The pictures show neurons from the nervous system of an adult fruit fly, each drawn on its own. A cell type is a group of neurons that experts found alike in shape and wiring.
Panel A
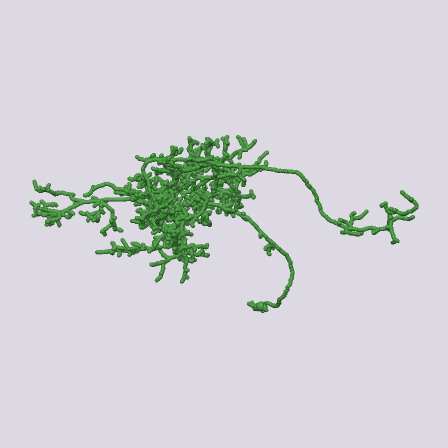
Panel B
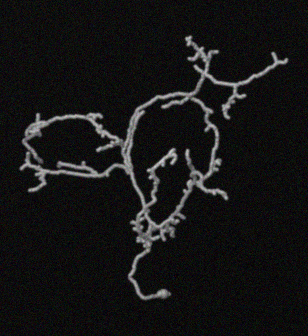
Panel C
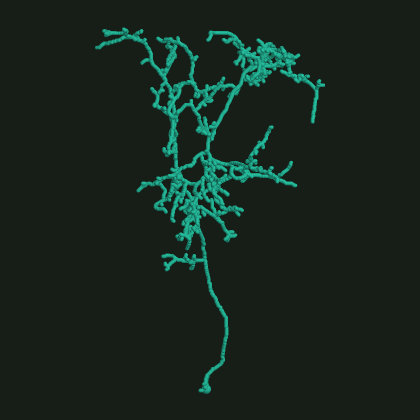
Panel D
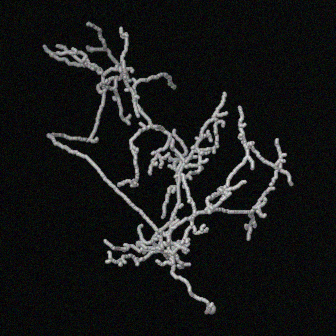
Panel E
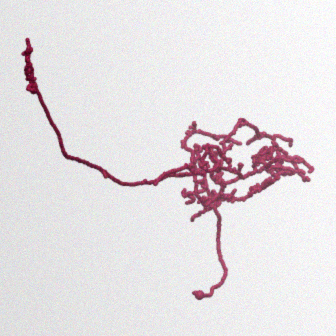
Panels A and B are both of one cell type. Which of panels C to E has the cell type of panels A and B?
Panel D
